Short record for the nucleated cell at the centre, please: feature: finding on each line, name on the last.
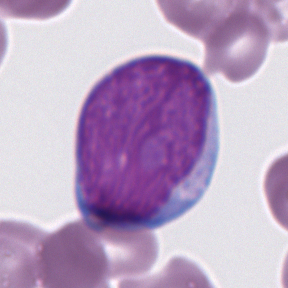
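Nucleus: look for the faint paler rounded area just right of centre
Top and left: nucleus almost touching the cell edge
Cytoplasm: a rim, widest at the lower right
Outline: smooth, no surface projections
So this one: myeloblast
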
